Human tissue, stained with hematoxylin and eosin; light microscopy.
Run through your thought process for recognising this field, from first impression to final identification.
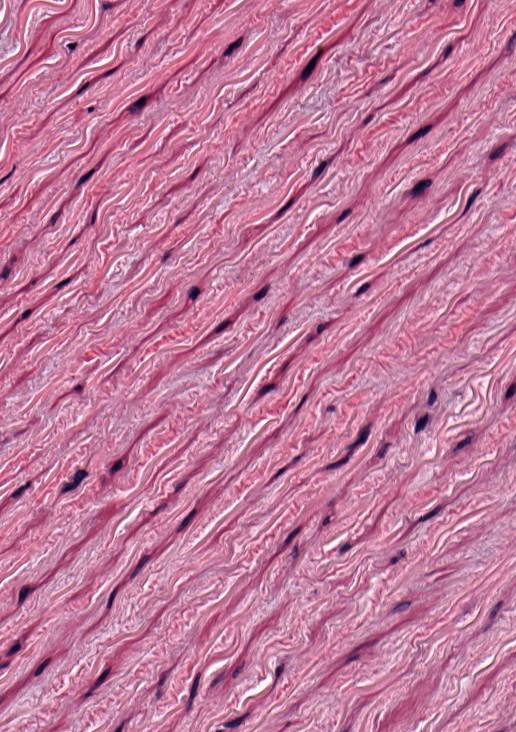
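Shown: tunica media of an artery. Fibres wavy, crimped along their length, eosin-pink. Nuclei dark, slender, spindle-shaped, parallel to the fibres. Narrow white clefts part many fibres, most likely from sectioning.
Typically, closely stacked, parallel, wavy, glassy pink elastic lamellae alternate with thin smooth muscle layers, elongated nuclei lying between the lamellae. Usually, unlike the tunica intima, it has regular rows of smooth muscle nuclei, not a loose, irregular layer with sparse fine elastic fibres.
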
